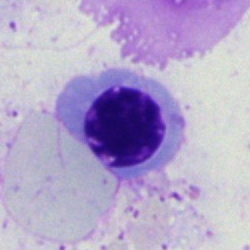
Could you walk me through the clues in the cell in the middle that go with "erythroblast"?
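Erythroblast. Chromatin dense, very dark purple, only a few small paler patches.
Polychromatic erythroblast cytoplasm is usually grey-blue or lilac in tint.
Cytoplasm here pale blue-grey: fits. Cytoplasmic rim wider on the left of the nucleus than on the right. Outline rounded but gently uneven, bulging at upper left.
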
